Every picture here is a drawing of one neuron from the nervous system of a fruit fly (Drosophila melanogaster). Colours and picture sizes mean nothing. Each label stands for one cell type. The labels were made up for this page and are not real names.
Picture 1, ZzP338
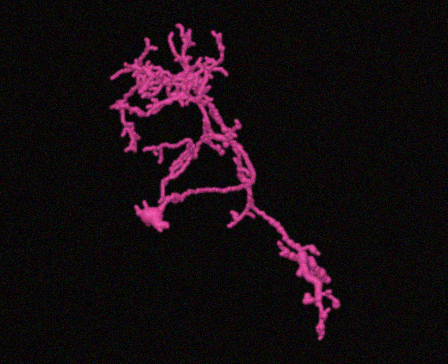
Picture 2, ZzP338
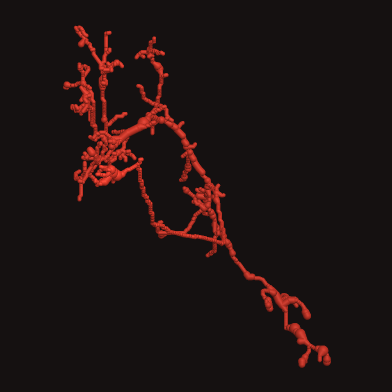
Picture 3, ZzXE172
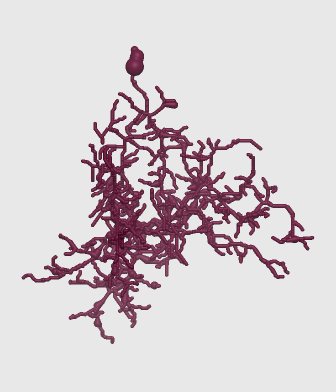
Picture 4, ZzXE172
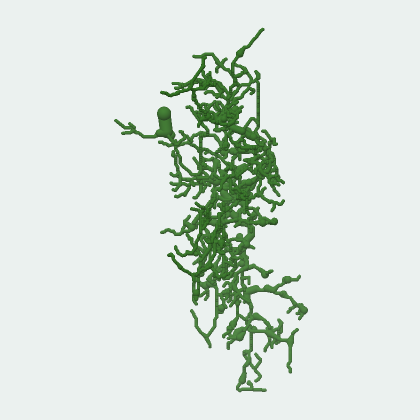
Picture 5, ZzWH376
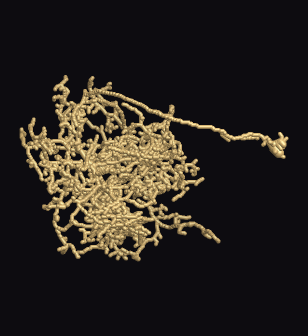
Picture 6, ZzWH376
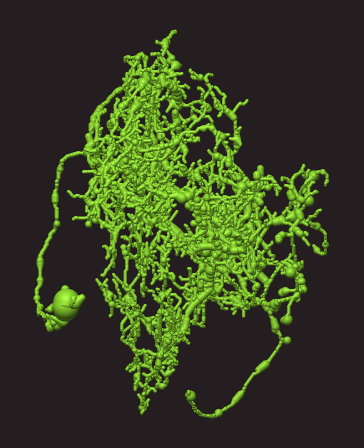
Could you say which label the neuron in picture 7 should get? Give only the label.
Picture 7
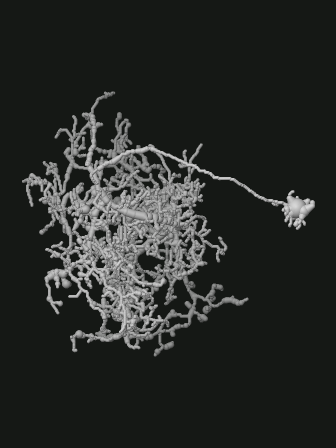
ZzWH376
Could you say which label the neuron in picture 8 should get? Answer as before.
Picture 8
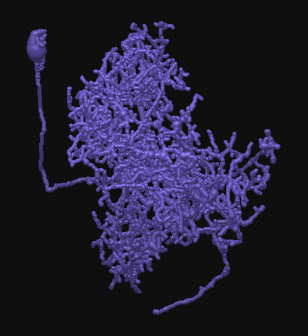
ZzWH376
